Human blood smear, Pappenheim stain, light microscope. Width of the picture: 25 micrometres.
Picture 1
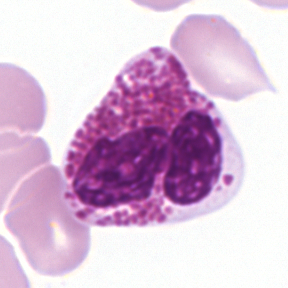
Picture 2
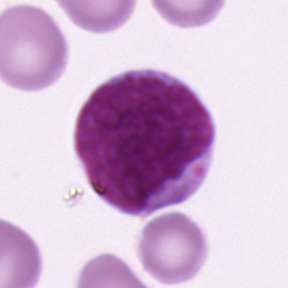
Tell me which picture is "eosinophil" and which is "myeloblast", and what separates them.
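The eosinophil is in picture 1 and the myeloblast in picture 2. First, outline: the eosinophil is smooth and rounded-triangular with its narrowest end upward, while the myeloblast is round and smooth. Second, nucleus: the eosinophil has two lobes side by side in the lower half of the cell, the left larger than the right, whereas the myeloblast has a roughly round nucleus without lobes, about 11 micrometres across in a cell about 13 micrometres across, filling about 80% of the cell's area.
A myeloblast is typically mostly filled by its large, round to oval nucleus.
Third, chromatin: in the eosinophil it is dark purple and coarsely clumped.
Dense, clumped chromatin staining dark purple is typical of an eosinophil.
Fourth, granules: the eosinophil's cytoplasm is packed with coarse, round, evenly sized reddish-purple granules, leaving a pale, nearly granule-free rim to the right of the right lobe, while the myeloblast holds a single small reddish granule on its right side.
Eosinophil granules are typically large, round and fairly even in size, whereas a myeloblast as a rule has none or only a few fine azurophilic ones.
Fifth, the myeloblast's cytoplasm is pale bluish-lilac without vacuoles, and a red cell lies just below it, almost touching.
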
